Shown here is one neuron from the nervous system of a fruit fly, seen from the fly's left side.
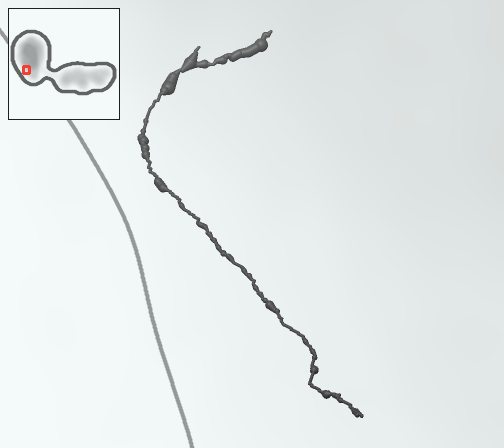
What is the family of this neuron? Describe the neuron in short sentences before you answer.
There are a dozen or fewer branch ends. In this view it is taller than it is wide. It is a photoreceptor or other optic-lobe sensory neuron. Its family is called class visual.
